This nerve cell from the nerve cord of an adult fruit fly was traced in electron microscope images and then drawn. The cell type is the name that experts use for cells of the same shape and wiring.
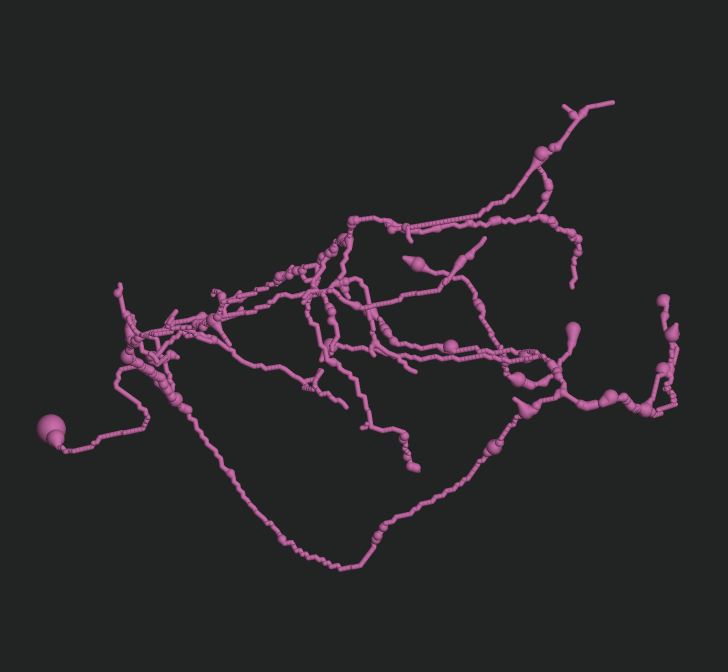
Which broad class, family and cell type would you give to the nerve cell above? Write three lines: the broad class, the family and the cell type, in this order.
nerve-cord intrinsic neuron
hemilineage 09A
IN09A096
